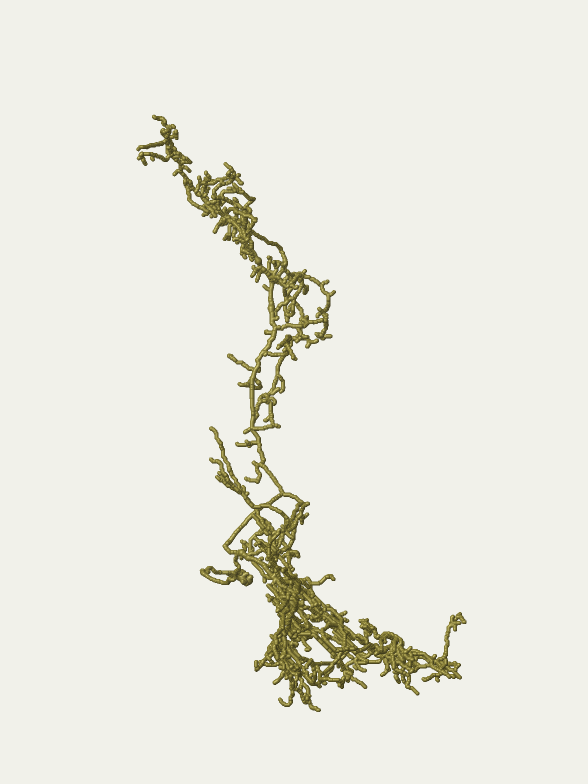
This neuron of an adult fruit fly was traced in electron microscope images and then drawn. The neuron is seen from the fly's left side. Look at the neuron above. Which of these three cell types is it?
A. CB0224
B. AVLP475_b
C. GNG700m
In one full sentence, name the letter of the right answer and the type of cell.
Under cell type, the neuron is listed as GNG700m, option C.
